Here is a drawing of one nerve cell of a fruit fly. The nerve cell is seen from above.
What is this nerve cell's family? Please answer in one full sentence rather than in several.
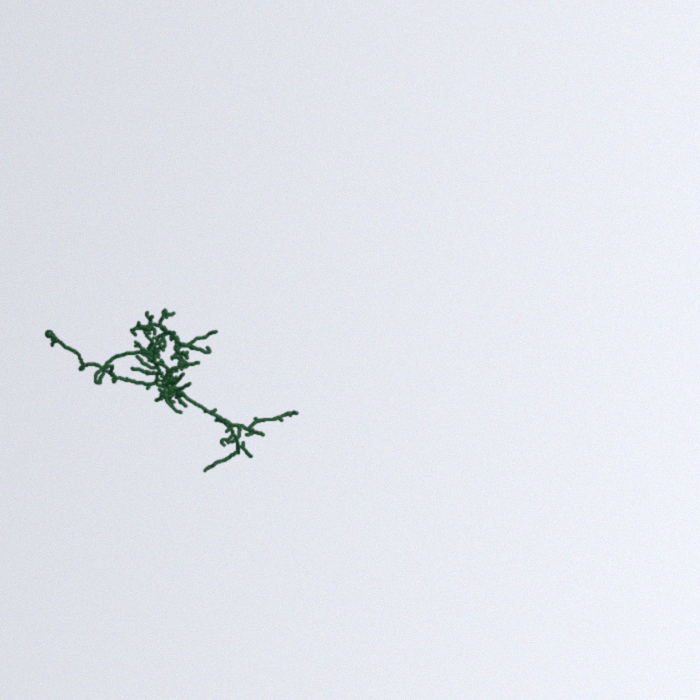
This nerve cell is grouped into family hemilineage LHa2.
